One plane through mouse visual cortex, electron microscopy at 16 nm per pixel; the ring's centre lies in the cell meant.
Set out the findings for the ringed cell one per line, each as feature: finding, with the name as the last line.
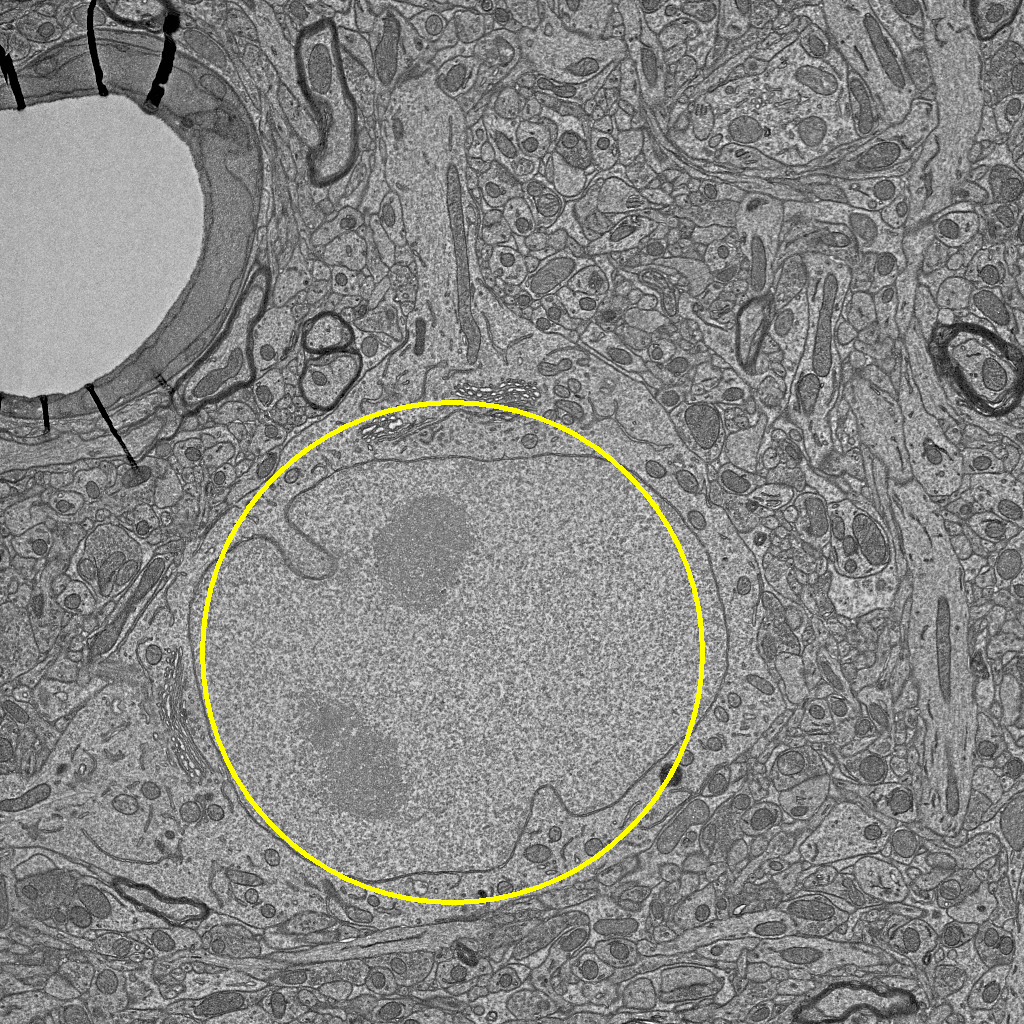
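Shape: see the large, roundish nucleus, its whole outline in view
Envelope: note the deep, narrow infolding at the upper left
Nuclear interior: two large, ill-defined darker patches, one above the other
Golgi: stacked membranes in the cytoplasm just above the nucleus
Cell: excitatory neuron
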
